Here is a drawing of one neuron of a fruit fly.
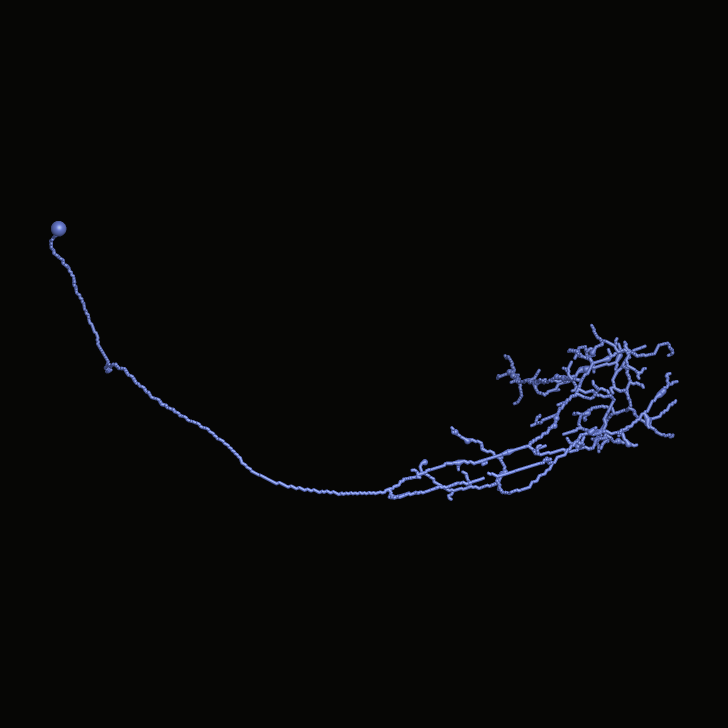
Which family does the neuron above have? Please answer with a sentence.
The family is hemilineage SIPa1_ventral.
